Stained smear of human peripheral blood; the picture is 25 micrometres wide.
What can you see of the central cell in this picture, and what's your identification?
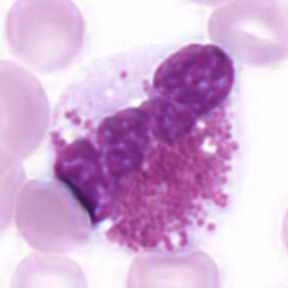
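Dense, dark purple chromatin shows slightly mottled clumping. Many coarse, round, reddish-pink granules of fairly even size lie in the cytoplasm, crowding its lower right part, while the upper left part is paler, with only scattered granules. The cell is an eosinophil.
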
